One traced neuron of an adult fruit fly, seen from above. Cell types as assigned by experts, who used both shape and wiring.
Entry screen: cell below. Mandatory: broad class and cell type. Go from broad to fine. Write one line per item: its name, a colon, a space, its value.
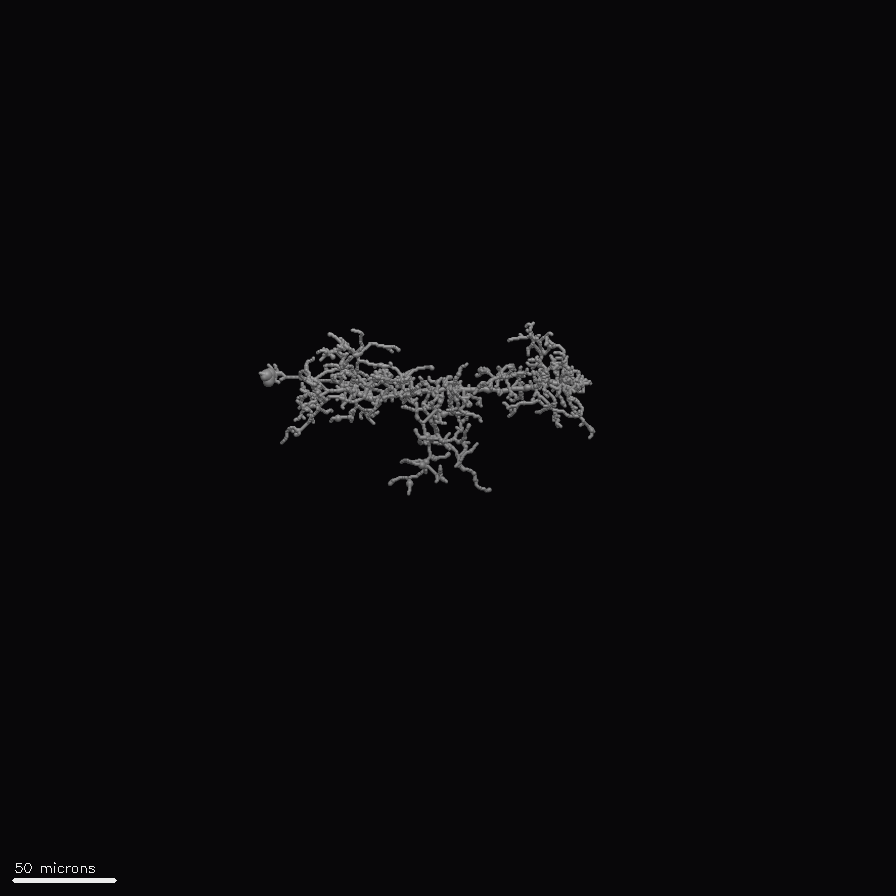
broad class: central-brain intrinsic neuron
cell type: GNG026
